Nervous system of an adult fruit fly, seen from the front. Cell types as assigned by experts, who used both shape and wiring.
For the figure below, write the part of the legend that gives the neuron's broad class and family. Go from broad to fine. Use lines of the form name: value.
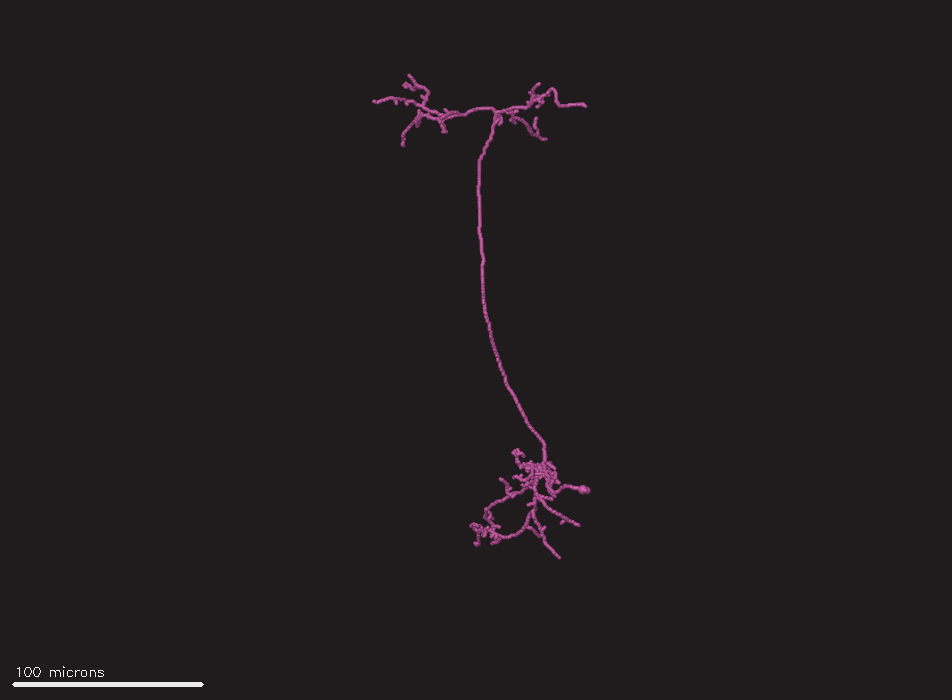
broad class: central-brain intrinsic neuron
family: hemilineage FLAa2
